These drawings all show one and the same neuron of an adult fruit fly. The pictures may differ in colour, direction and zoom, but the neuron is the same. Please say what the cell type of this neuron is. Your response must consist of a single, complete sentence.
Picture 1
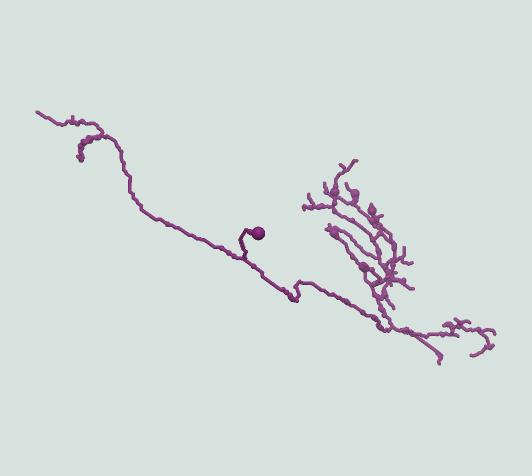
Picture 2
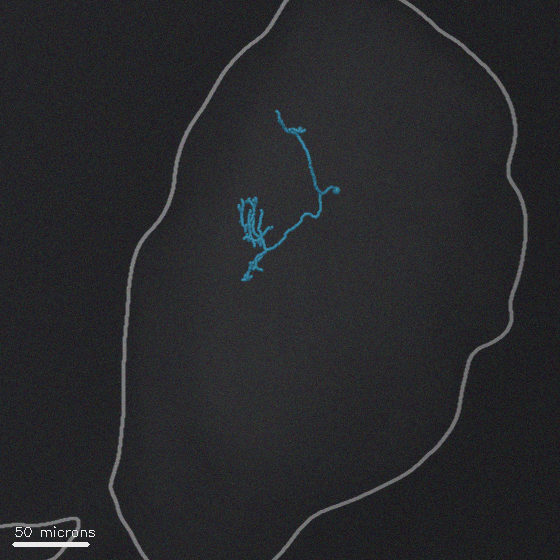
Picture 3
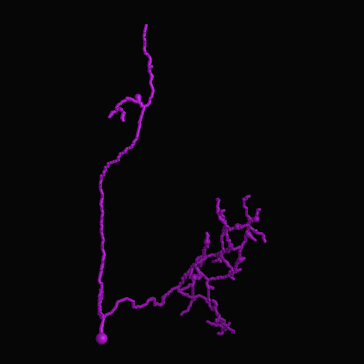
The cell type of this neuron is LC27.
